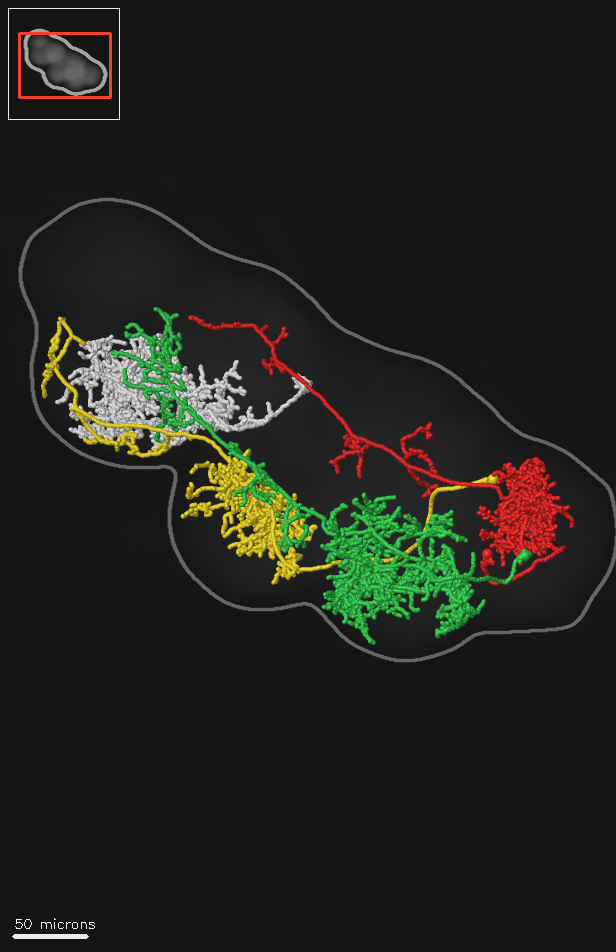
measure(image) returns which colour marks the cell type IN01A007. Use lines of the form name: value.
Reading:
colour: yellow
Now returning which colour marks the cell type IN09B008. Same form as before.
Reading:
colour: white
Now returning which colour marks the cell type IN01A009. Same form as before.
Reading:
colour: red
